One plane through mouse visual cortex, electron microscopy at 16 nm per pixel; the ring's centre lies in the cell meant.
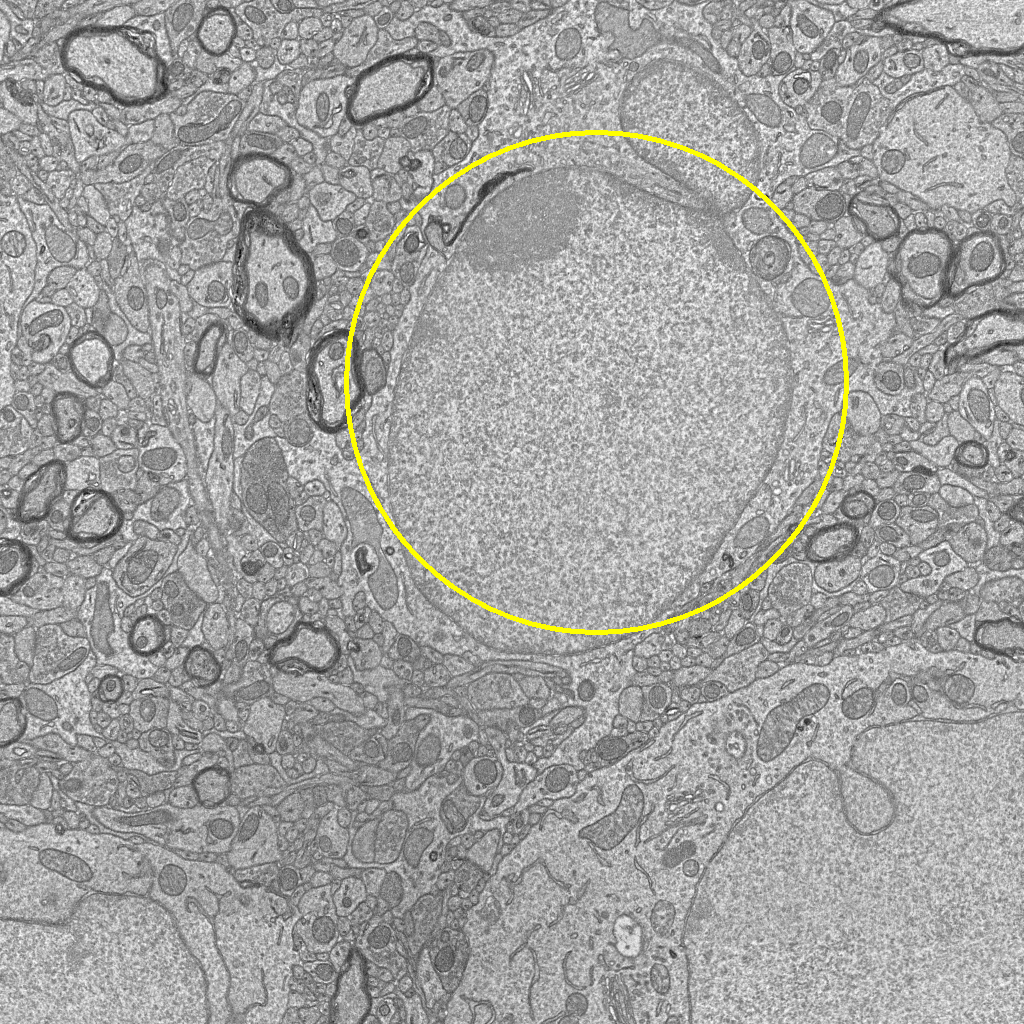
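Astrocyte, the cell marked by the yellow ring. The nuclear envelope follows a smooth course without deep infoldings. Most of the chromatin is fine-grained and spread evenly through the nucleus. A smooth, darker patch of dense chromatin rests against the envelope at the upper left of the nucleus. No clusters of dense bodies appear in the cytoplasm.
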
